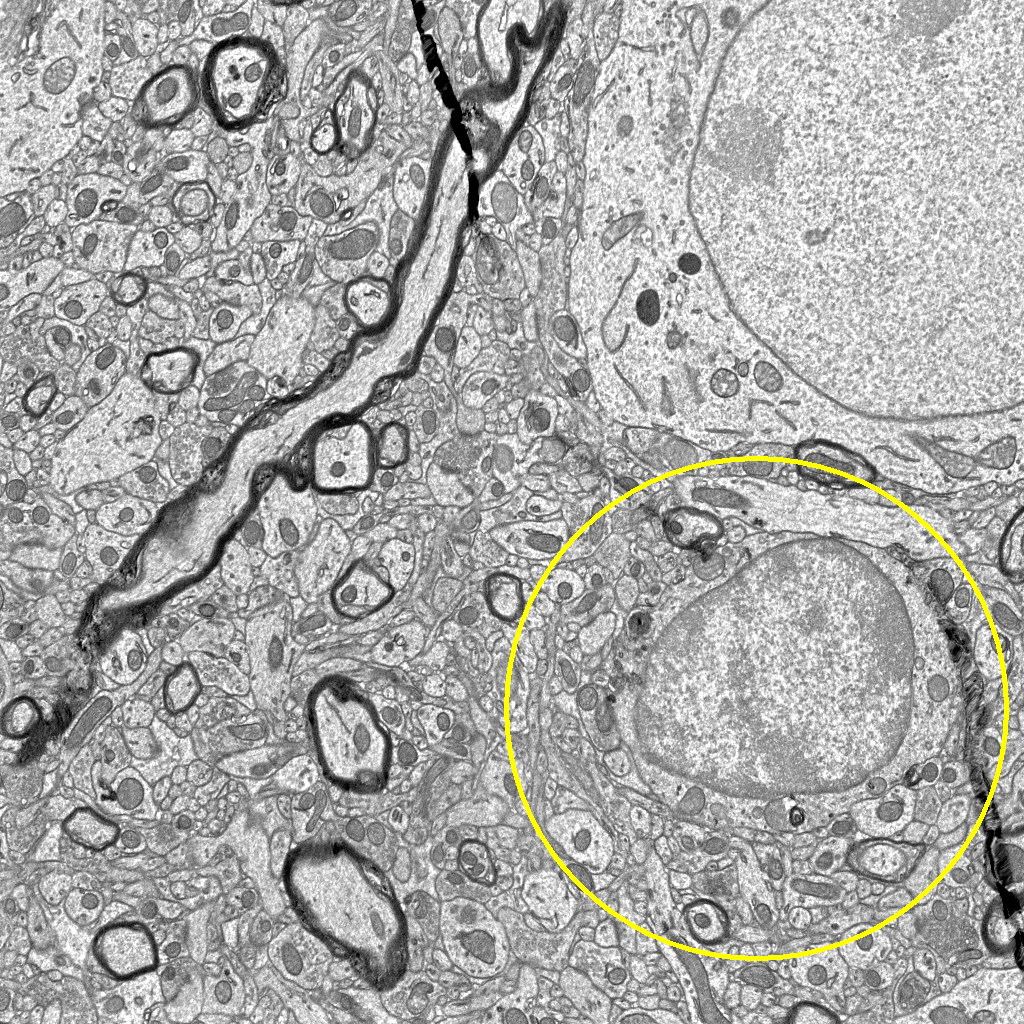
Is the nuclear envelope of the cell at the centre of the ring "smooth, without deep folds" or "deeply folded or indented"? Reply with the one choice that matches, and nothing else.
Smooth, without deep folds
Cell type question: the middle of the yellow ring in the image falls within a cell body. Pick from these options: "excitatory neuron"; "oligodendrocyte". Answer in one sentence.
The cell body at the center of the ring belongs to an oligodendrocyte.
